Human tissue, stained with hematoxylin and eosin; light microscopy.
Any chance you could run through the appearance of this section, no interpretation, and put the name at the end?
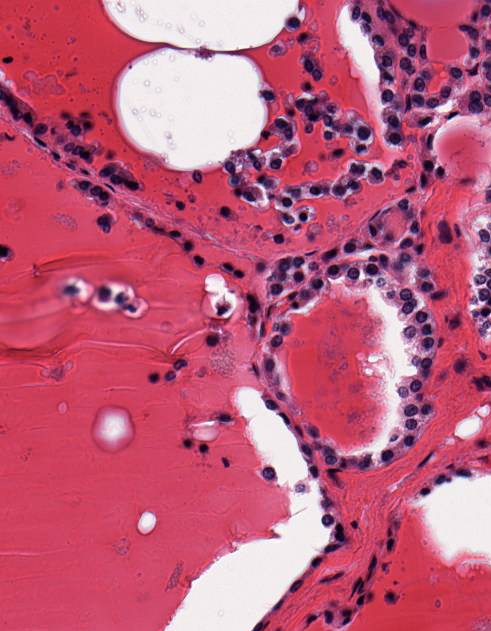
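A broad expanse of smooth, bright pink material with few nuclei occupies the left half; the cells crowd into the right half. There, small rounded units are lined by a single layer of cuboidal cells around a central lumen. Their nuclei are small, round, dark-staining and of fairly even size. Thin strands of pink fibrous stroma with elongated nuclei run between the units at lower right. This is thyroid.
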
